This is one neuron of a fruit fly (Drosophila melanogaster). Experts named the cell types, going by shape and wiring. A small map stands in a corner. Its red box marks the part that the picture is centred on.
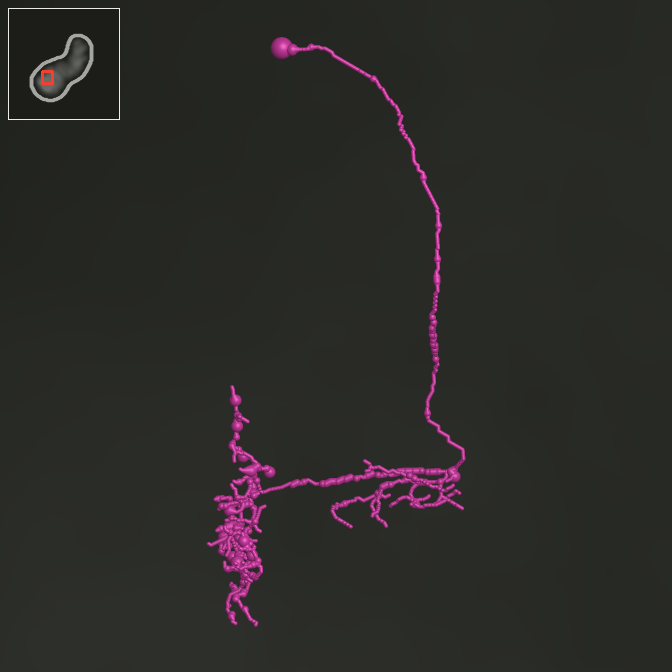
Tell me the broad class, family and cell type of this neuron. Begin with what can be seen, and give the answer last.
Its cell body lies at the top of the picture. The picture shows dozens of branch ends. It is a central-brain intrinsic neuron. Its family is called class CX. It is of cell type vDeltaF.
